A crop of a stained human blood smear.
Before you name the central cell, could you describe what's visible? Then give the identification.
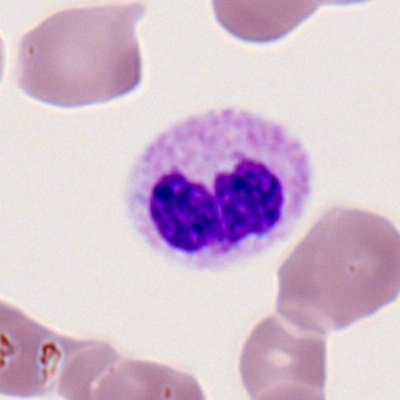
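Hmm, the nucleus here is split into two lobes, lying side by side. It sits in the lower half of the cell. The cytoplasm is plentiful and pale pink-lilac, with fine granules scattered all through it. The name, then: segmented neutrophil.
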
